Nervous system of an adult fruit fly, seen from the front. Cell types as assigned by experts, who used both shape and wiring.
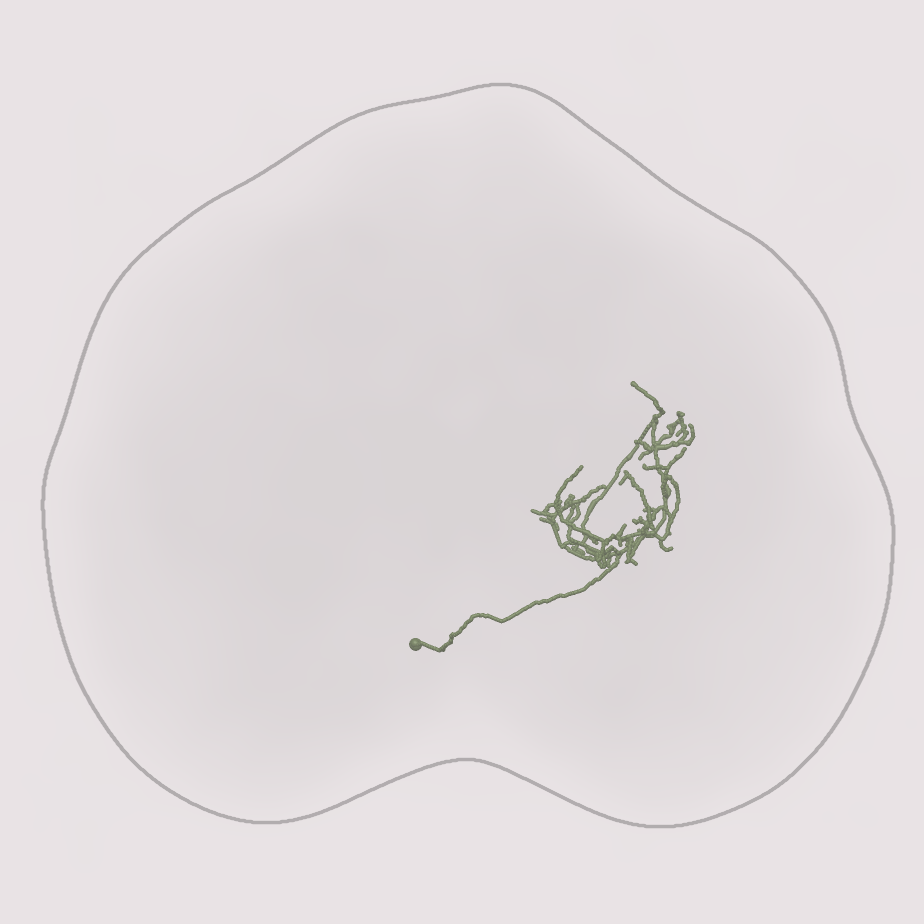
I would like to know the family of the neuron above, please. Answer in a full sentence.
The family is hemilineage 13B.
